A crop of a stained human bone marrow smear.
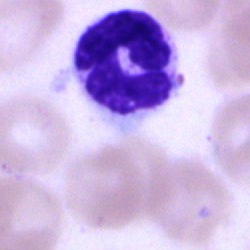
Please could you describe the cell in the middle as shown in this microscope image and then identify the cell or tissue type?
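Nucleus bent into a nearly closed ring around a small pale central gap. Chromatin dark purple, coarsely clumped. Cytoplasm only a thin rim around the nucleus, pale lilac to whitish where visible. This is a segmented neutrophil.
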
